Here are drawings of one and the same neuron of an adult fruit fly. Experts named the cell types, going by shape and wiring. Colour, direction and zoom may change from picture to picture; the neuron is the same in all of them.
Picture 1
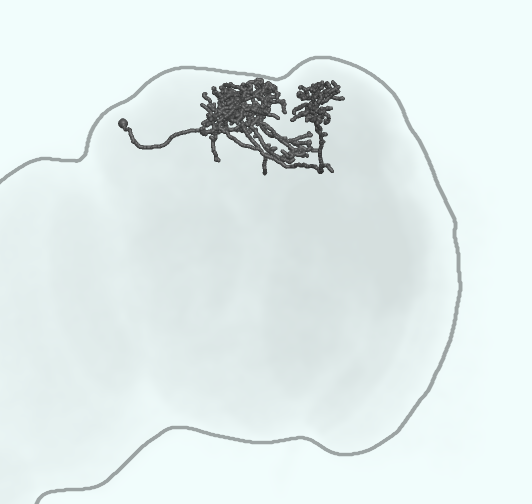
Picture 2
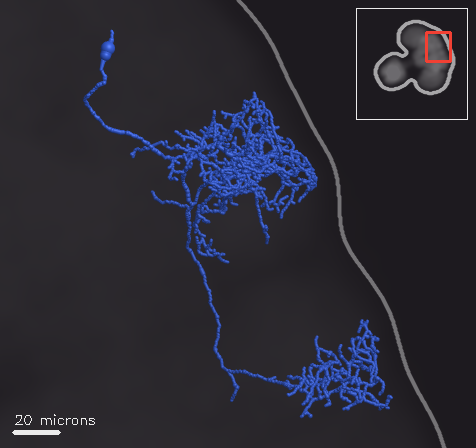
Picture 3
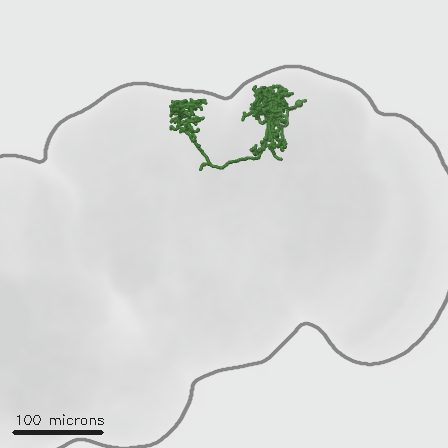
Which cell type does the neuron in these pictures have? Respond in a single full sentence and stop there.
It is SMP269 that this neuron is, by cell type.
